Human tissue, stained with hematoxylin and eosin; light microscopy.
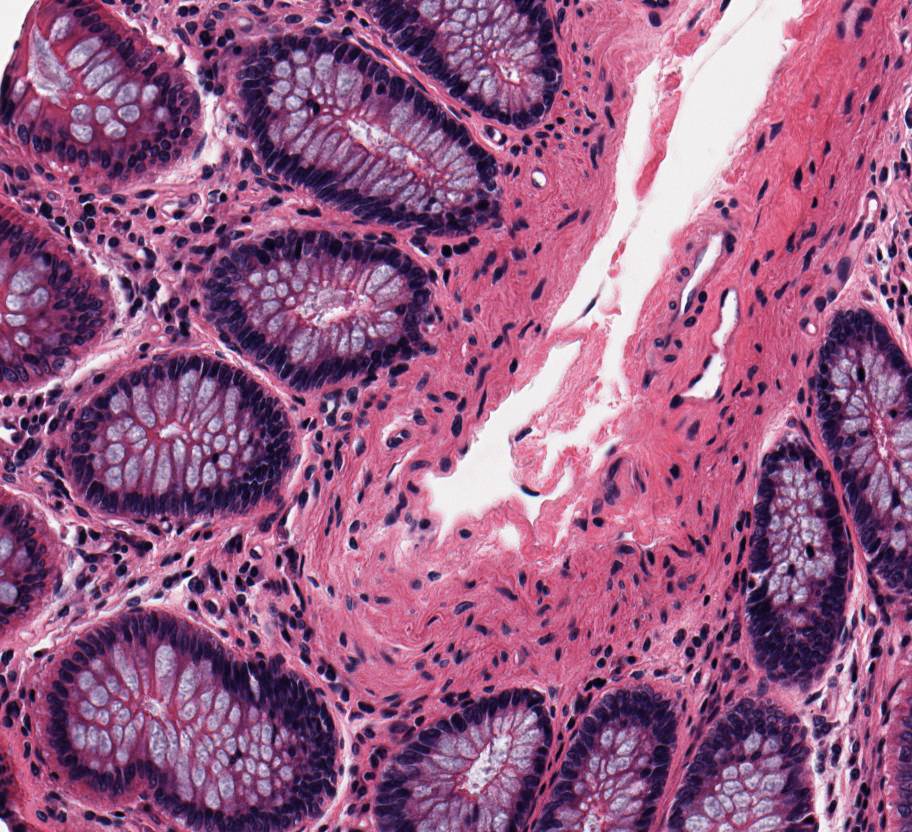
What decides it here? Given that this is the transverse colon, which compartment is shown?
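This is colonic mucosa. Notice the crypts, cut across, round to oval, each with a small central lumen. Their lining is a single layer of columnar cells, with dark, elongated nuclei at the basal edge. The pink stroma between them holds many small, round, dark nuclei.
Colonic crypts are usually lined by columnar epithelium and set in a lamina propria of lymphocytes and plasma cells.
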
